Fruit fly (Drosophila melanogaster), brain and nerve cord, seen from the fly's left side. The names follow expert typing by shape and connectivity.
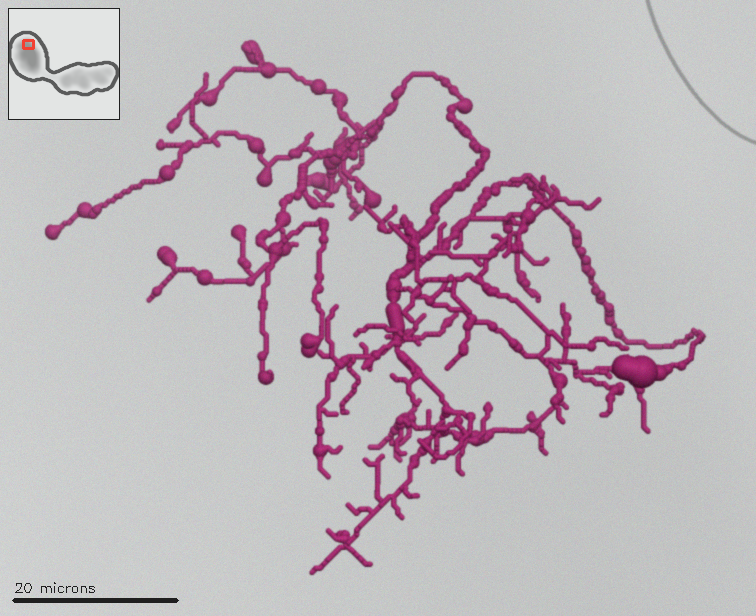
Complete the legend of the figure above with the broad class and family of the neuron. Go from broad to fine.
central-brain intrinsic neuron; hemilineage LHp2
